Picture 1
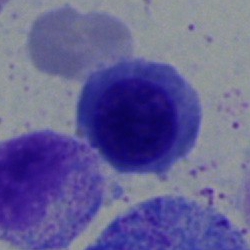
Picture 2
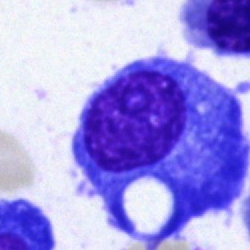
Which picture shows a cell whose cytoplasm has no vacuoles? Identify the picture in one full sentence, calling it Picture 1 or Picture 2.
The cytoplasm of the cell in Picture 1 contains no vacuoles.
